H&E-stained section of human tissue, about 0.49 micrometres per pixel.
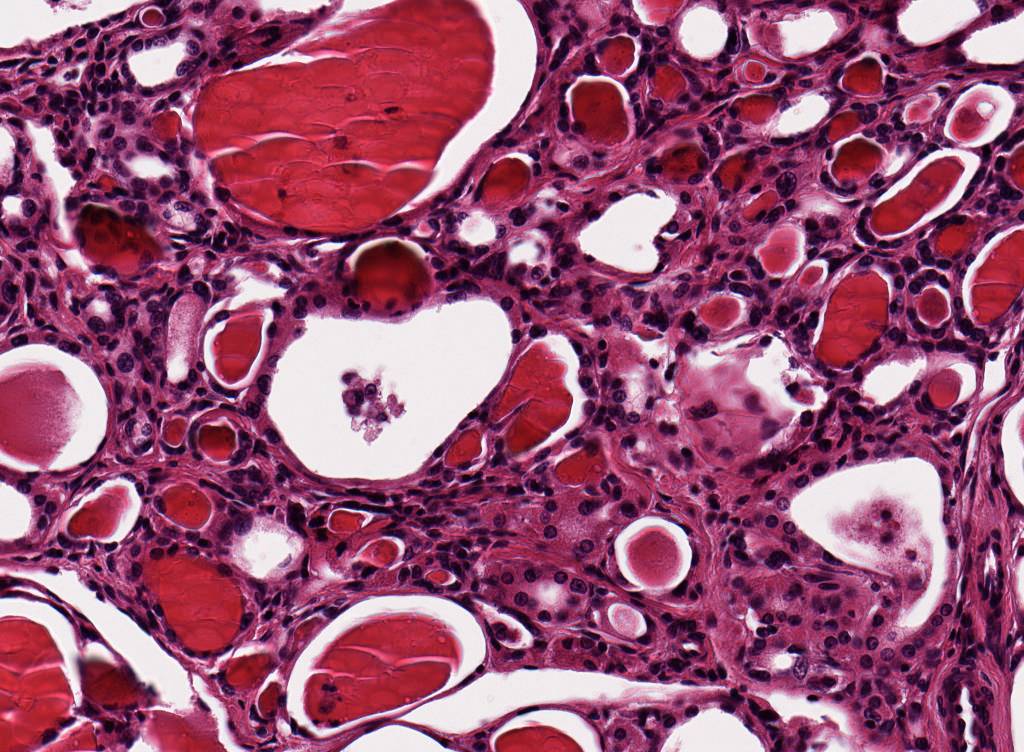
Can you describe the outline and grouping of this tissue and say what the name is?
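Most of these follicles are filled with dense, homogeneous, deep red colloid. In the largest follicle, at the top, you can follow several curved crack lines running across the colloid. Each follicle is lined by a single layer of flattened to low cuboidal cells. Right of centre, one follicle-sized space holds pale pink material mixed with cells rather than deep red colloid. This tissue is thyroid.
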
